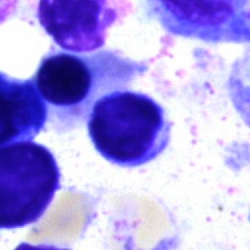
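Lymphocyte at the centre of a stained bone marrow smear. Its chromatin is dense and stains deep purple, and no nucleolus is visible. Cytoplasm forms only a thin rim around the nucleus and contains no granules.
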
